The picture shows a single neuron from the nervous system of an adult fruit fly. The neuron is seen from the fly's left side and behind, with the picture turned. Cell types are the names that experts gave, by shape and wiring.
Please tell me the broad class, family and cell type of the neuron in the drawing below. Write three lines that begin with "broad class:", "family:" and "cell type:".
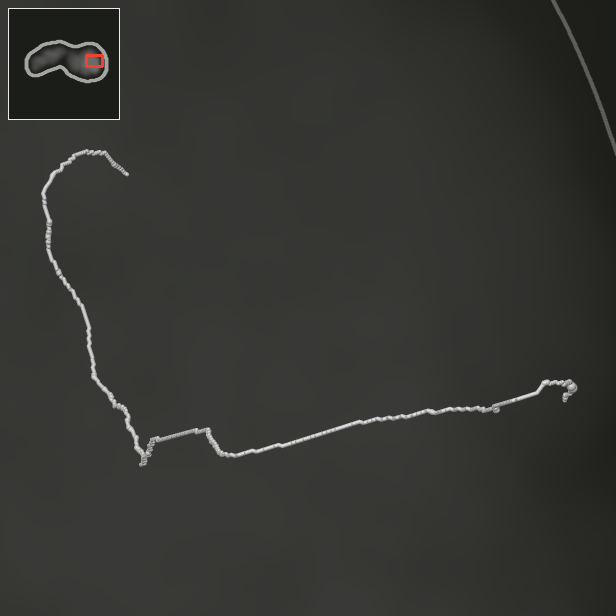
broad class: sensory neuron entering the brain
family: class olfactory
cell type: ORN_DL3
